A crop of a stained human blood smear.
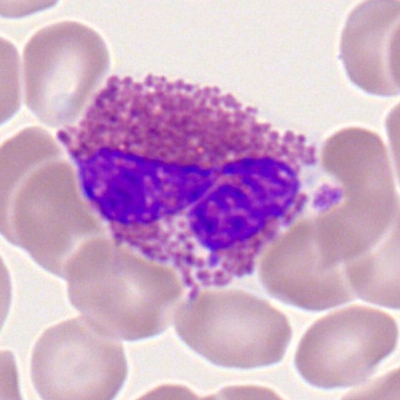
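Eosinophil, middle of the smear. Its nucleus has two lobes joined by a narrow link, lying side by side across the cell from left to right. The chromatin is dark purple and coarsely clumped. The outline is irregular and ragged where granules reach the edge.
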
